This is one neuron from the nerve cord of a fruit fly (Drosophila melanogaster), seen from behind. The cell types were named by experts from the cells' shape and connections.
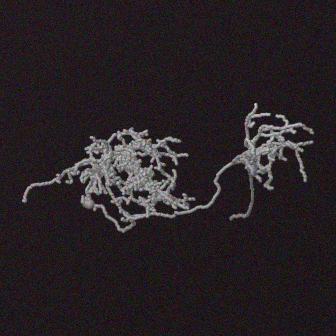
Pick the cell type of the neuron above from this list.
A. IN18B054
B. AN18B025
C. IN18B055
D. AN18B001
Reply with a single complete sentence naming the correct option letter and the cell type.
The cell type named AN18B025, option B, describes the neuron.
